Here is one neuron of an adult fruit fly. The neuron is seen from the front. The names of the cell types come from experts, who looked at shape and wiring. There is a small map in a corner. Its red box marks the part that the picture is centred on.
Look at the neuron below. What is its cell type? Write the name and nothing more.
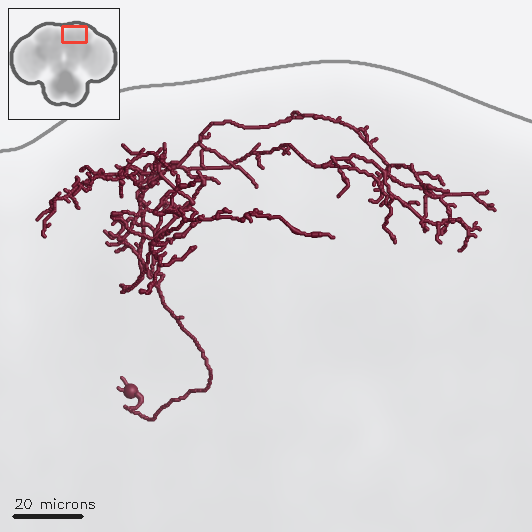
SMP399_c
